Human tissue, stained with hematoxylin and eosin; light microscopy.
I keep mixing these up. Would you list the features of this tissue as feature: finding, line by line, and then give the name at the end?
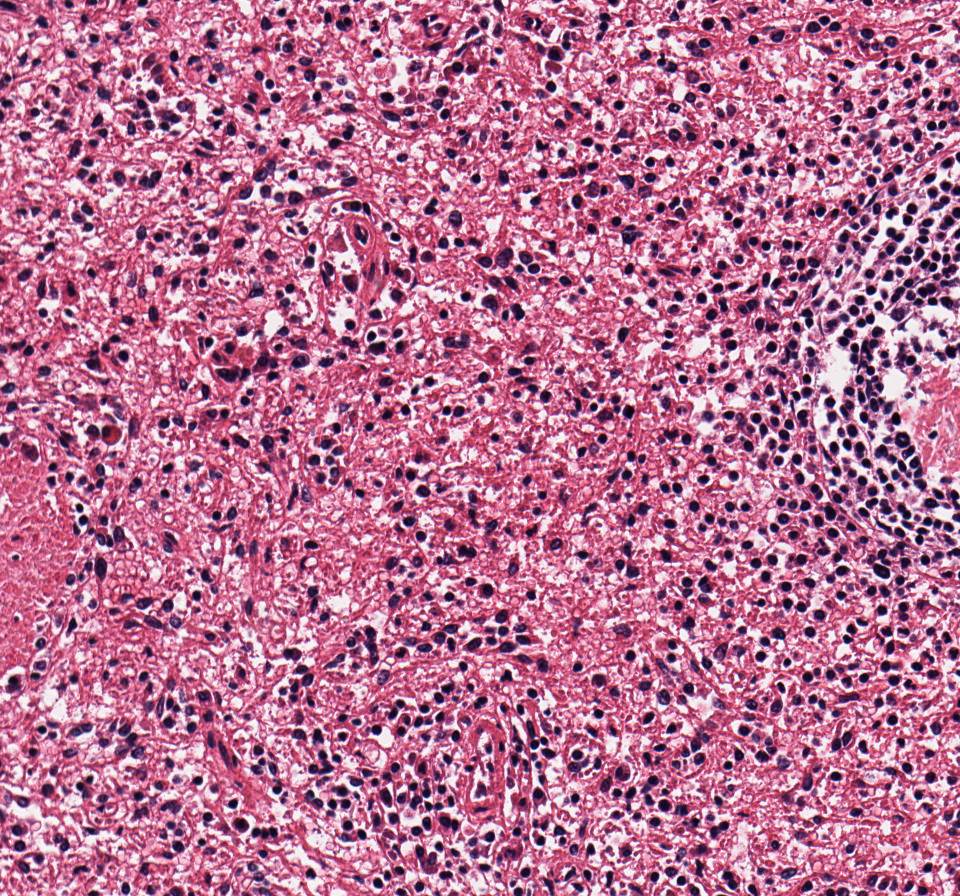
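Nuclei: small, round, darkly staining, numerous across the whole field
Right edge: vessel ringed by a dense band of small dark round nuclei
Small vessels: pink-walled, near top centre and near bottom centre
Background: pink, finely fibrillary, with many small clear spaces
Name: spleen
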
